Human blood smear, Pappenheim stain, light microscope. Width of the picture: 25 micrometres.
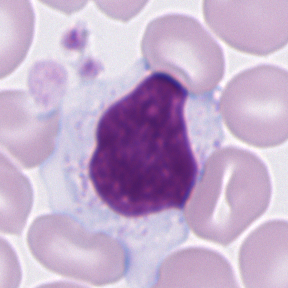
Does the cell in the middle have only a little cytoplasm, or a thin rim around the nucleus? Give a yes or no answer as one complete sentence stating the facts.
No, abundant cytoplasm encircles the nucleus of the cell.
